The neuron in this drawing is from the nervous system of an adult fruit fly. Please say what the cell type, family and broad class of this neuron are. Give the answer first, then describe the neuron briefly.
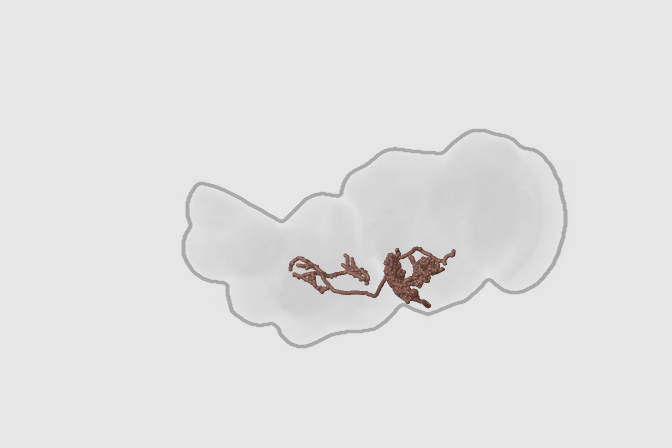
It is of cell type DNg78. Its family is DNg. Its broad class is descending neuron. In this view it is more than twice as wide as it is tall.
